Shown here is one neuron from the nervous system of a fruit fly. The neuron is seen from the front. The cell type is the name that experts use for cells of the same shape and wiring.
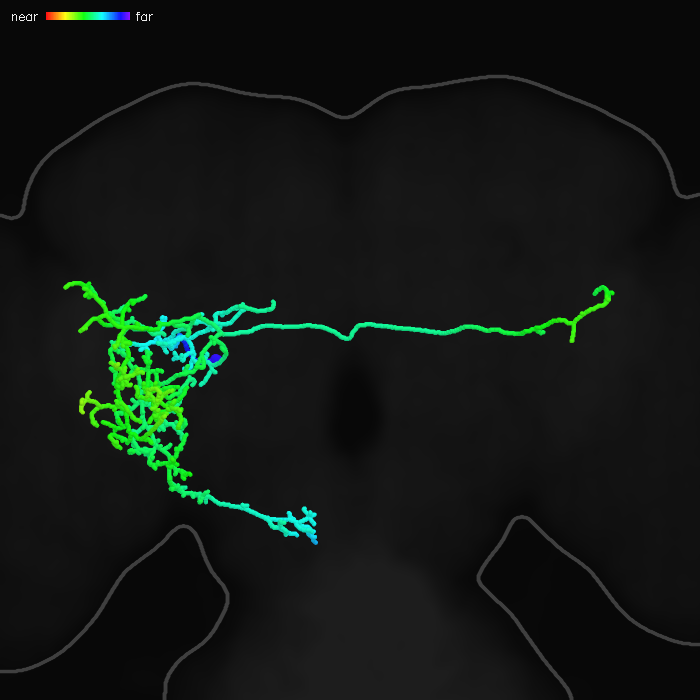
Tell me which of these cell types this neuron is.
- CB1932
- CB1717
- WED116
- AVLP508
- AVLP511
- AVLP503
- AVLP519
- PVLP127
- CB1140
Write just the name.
CB1932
